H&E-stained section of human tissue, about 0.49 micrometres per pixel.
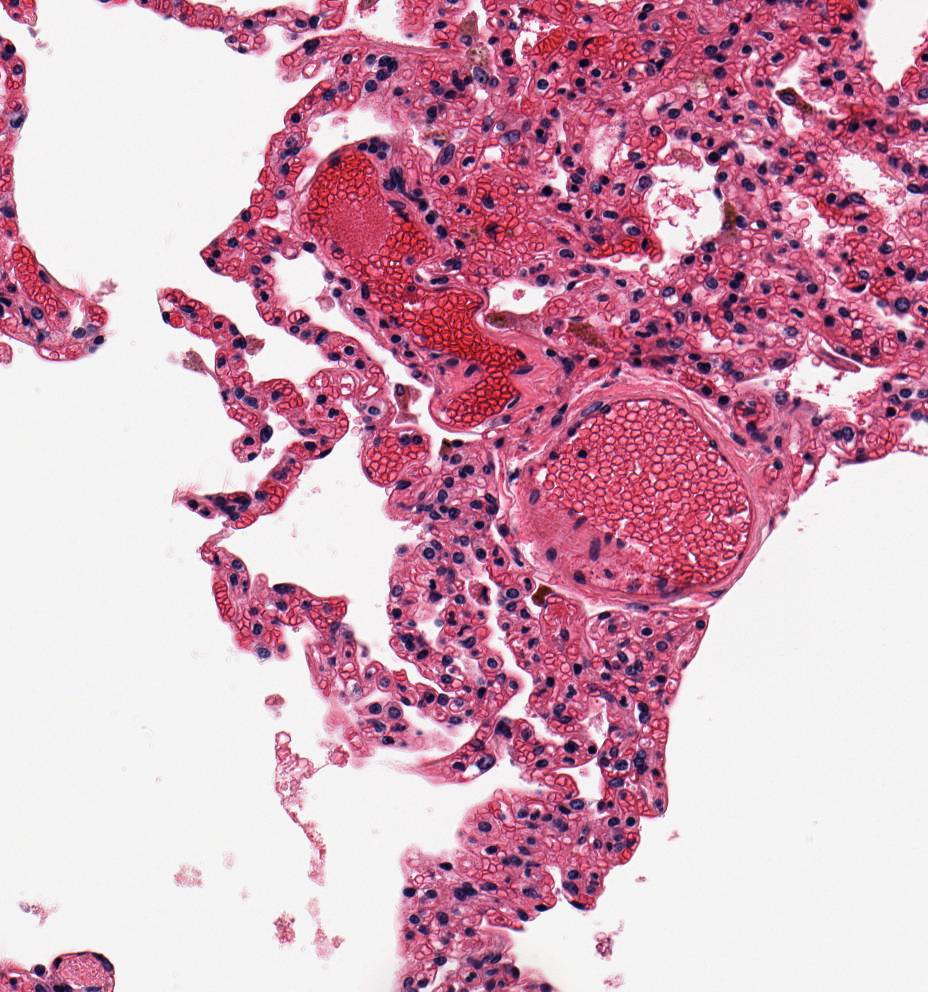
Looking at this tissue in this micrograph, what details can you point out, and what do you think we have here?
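The tissue's a mesh of thin walls around empty spaces, densest in the upper right. Right of centre there's a round vessel tightly packed with red blood cells, with just a thin rim of pink fibrous wall. Over in the upper left-centre, an elongated, branching vessel is distended with red blood cells too. It's lung.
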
